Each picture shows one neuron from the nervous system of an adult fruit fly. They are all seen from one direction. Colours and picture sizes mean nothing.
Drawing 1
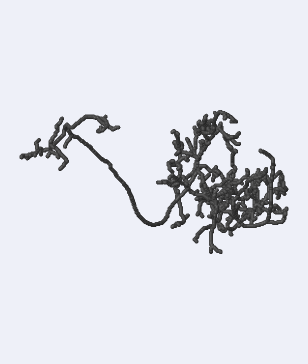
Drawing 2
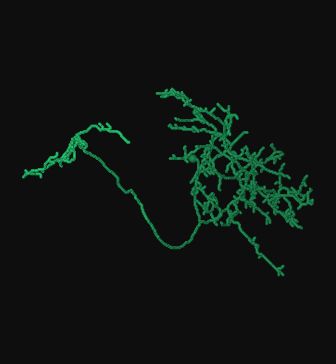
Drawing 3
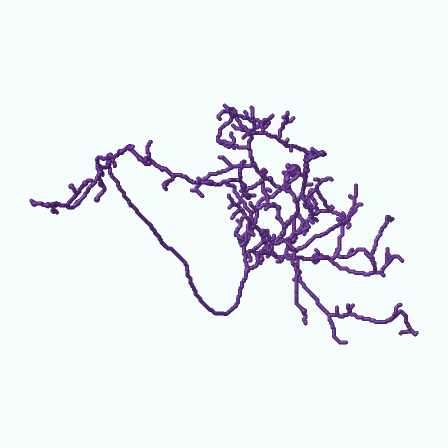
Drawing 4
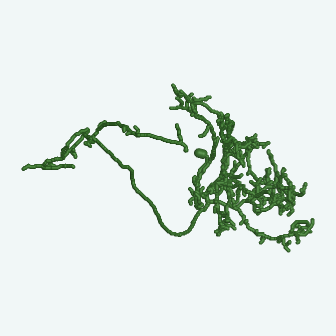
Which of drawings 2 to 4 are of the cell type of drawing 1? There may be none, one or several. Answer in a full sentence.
None of them is of the same cell type.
